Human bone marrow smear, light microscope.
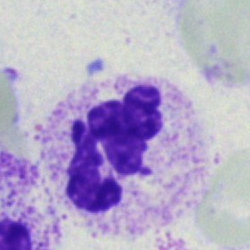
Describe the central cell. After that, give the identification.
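Smooth, roughly round outline here, and the chromatin is dark purple and densely clumped. Abundant pale cytoplasm surrounds the nucleus on all sides, with no vacuoles visible. It's a segmented neutrophil.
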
